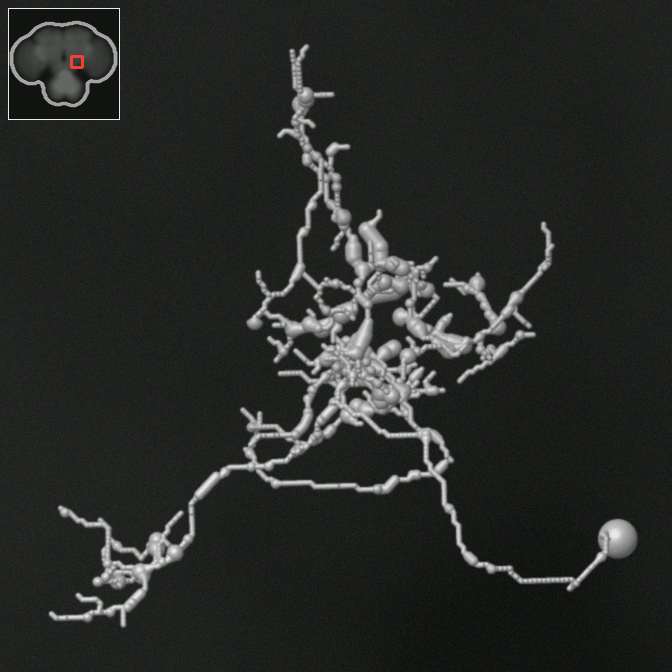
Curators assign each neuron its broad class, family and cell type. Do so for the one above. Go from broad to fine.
central-brain intrinsic neuron; hemilineage WEDa1; AMMC015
